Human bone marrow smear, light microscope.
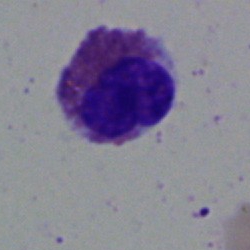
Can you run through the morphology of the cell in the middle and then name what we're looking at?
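Start with the edge of this cell: roughly round, though slightly ragged. Its nucleus lies toward the lower right, and the chromatin there is dense and dark purple. The purple cytoplasm, meanwhile, is widest on the upper-left side. The cell is an eosinophil.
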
